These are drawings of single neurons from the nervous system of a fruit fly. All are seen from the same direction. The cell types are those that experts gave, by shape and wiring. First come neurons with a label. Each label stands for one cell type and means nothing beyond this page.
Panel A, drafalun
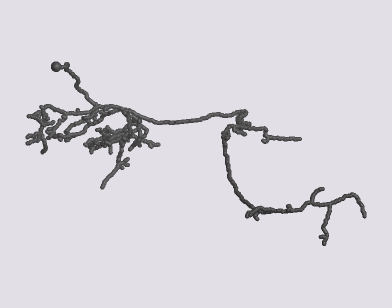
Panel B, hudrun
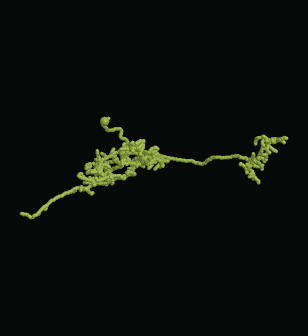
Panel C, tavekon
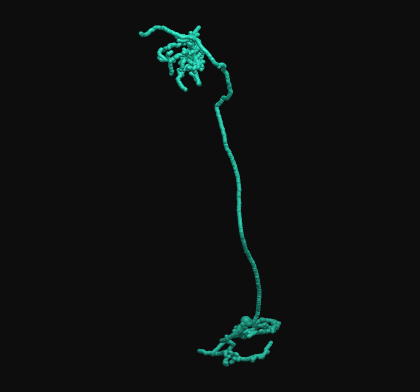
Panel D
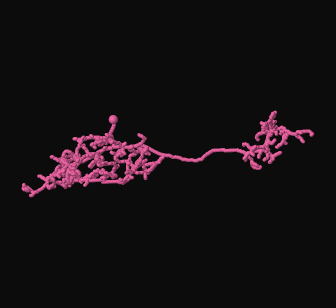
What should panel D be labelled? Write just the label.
hudrun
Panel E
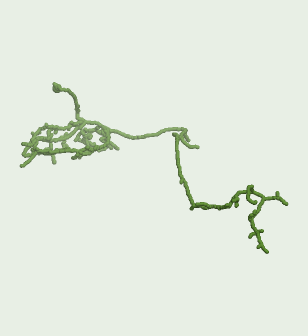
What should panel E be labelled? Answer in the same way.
drafalun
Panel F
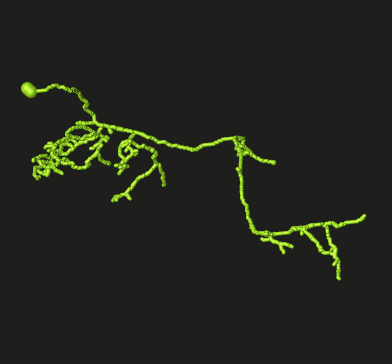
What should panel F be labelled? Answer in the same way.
drafalun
